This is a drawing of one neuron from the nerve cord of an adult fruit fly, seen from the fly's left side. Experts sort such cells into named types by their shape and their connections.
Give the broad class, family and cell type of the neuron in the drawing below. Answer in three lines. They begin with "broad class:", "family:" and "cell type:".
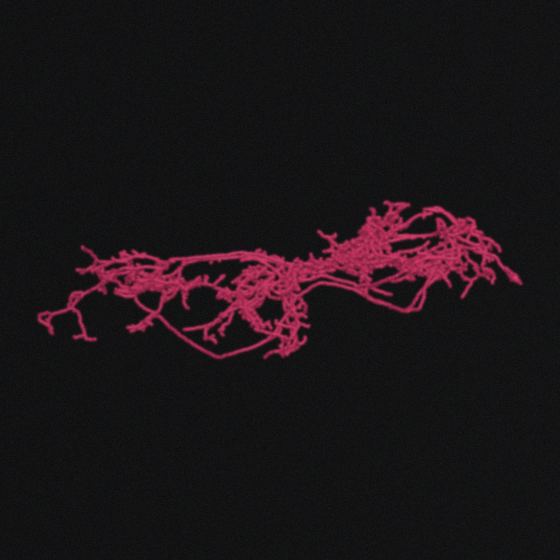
broad class: nerve-cord intrinsic neuron
family: hemilineage 00A
cell type: IN00A002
